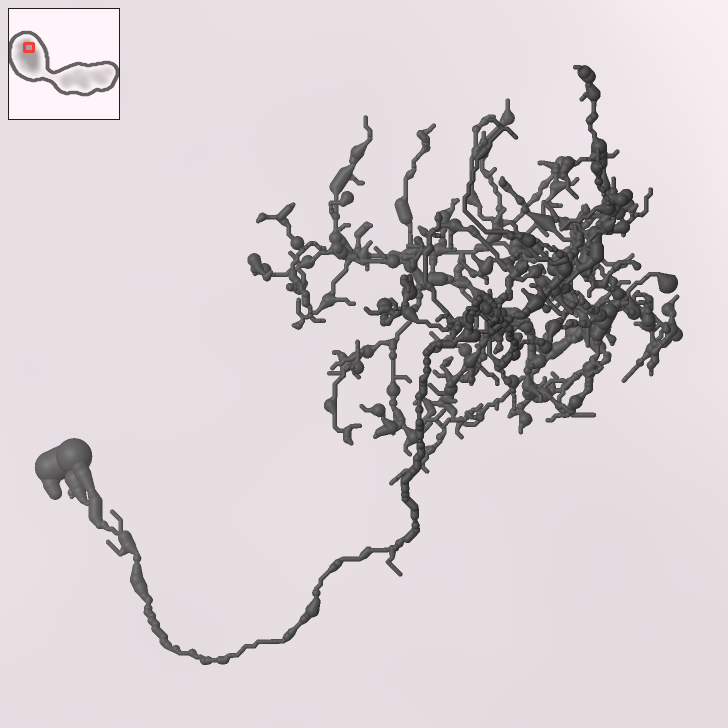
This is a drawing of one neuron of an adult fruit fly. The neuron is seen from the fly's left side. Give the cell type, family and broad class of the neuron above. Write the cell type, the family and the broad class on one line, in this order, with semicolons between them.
LHAV2m1; hemilineage LHl3; central-brain intrinsic neuron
